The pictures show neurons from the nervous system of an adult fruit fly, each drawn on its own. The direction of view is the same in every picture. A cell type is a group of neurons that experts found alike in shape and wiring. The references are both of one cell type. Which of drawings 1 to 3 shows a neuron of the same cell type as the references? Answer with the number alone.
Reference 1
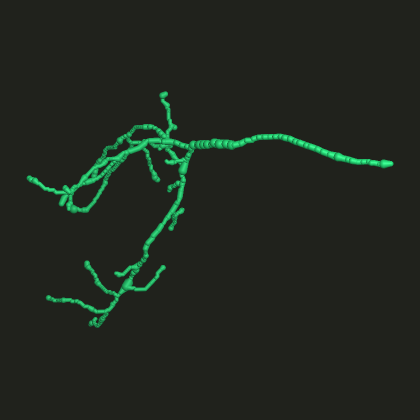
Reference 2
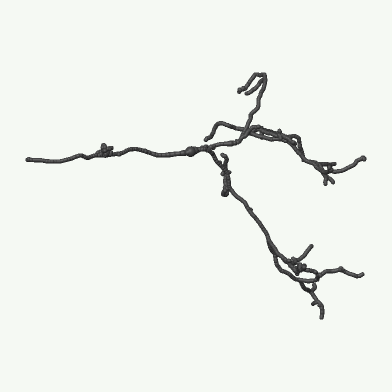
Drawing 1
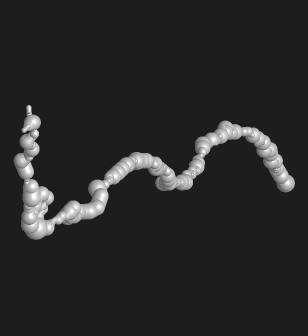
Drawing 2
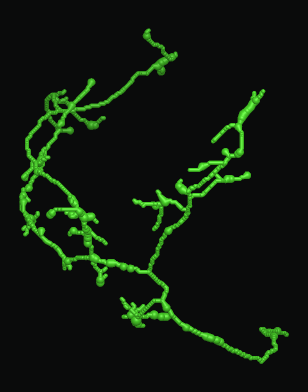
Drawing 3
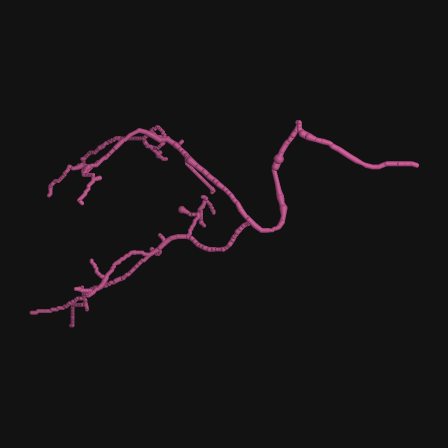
3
